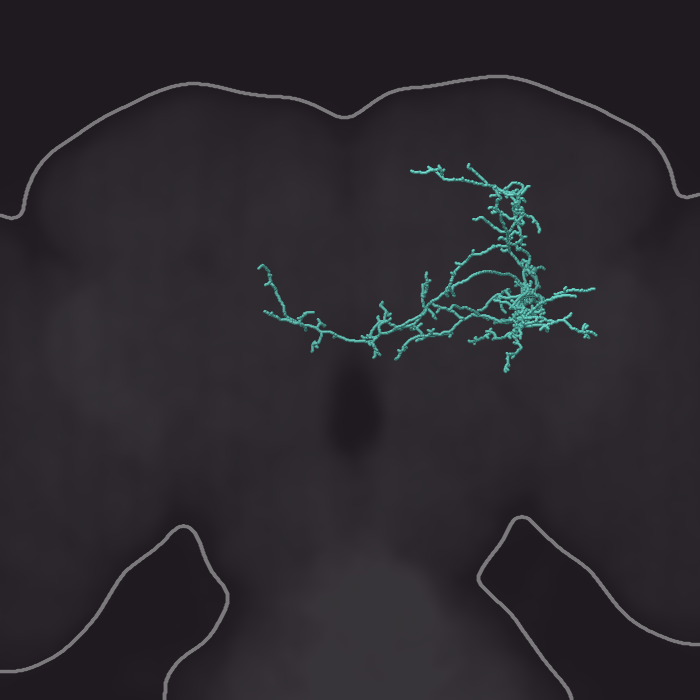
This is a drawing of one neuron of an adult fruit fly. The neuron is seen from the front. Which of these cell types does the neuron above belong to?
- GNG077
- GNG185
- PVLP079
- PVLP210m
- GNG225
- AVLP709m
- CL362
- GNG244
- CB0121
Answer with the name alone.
PVLP210m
